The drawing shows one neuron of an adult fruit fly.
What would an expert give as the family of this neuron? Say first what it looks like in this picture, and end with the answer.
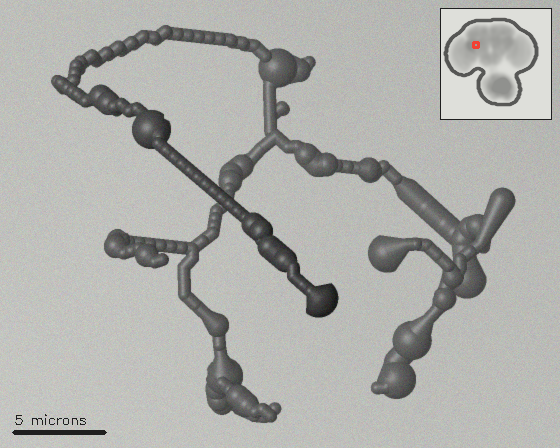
No cell body is drawn. From left to right in the picture it spans about 25 microns. There are a dozen or fewer branch ends. It is a sensory neuron entering the brain. Its family is called class olfactory.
